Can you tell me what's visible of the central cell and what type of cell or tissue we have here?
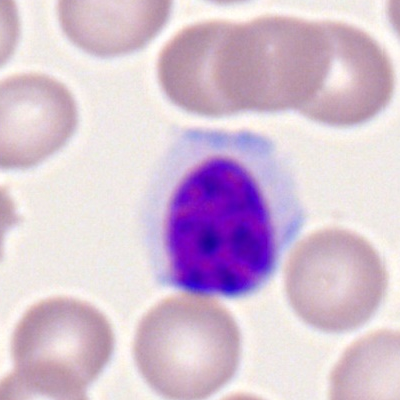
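Note first that the cell outline is irregular rather than smoothly round. The chromatin is deep purple and coarsely clumped. The cytoplasm is pale blue, with no granules visible. Answer: lymphocyte.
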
